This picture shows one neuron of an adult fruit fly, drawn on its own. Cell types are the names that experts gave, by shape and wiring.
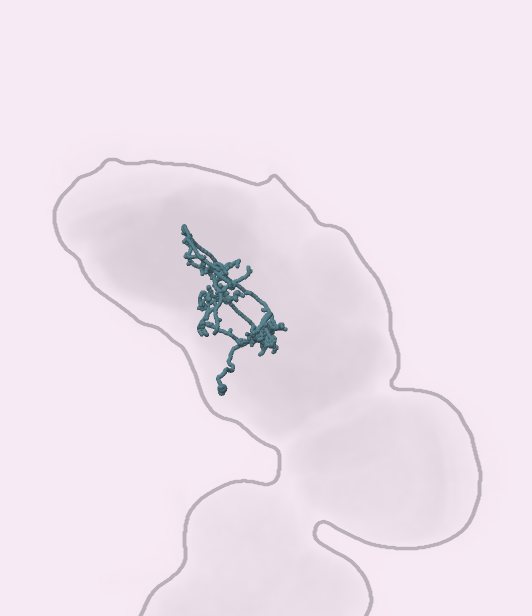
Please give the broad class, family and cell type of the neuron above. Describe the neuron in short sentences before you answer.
In this view it is taller than it is wide. Its broad class is central-brain intrinsic neuron. The family is hemilineage DM4_dorsal. Its cell type is pC1_16a.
